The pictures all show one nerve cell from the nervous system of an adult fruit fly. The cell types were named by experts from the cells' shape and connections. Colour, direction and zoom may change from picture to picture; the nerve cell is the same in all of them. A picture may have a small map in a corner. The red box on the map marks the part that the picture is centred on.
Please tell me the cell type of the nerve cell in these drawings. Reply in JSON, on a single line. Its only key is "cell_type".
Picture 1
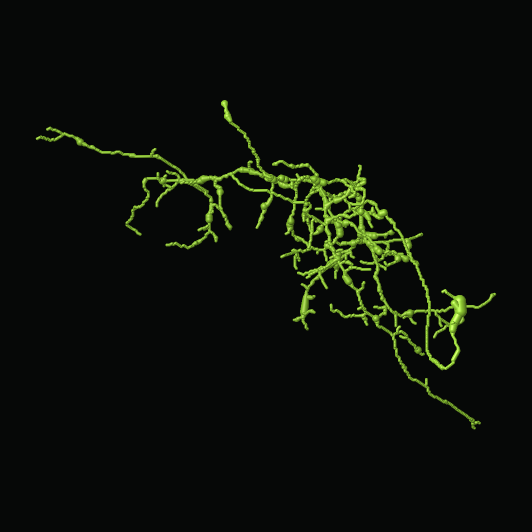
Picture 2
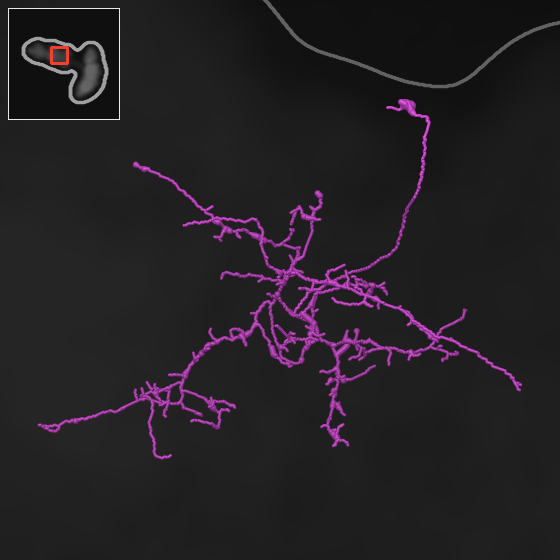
{"cell_type": "IN03B080"}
